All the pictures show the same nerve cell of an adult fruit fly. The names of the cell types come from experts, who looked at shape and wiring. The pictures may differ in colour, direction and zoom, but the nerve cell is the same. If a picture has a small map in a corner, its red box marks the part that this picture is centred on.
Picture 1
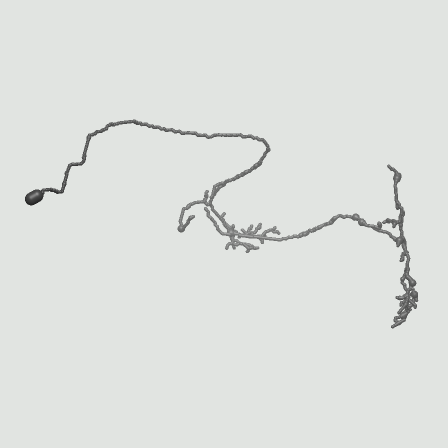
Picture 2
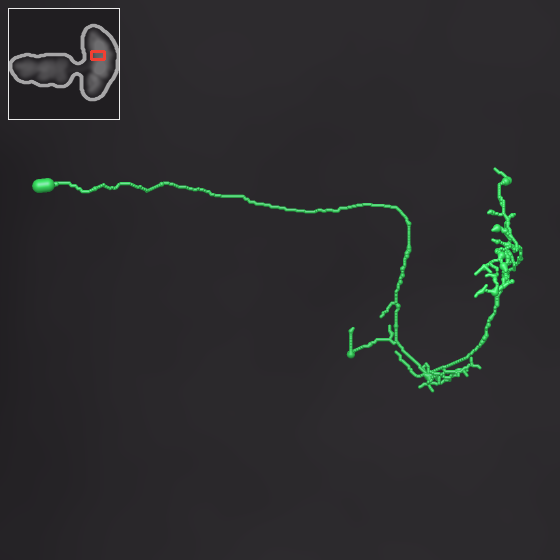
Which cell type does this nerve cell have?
vDeltaA_a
